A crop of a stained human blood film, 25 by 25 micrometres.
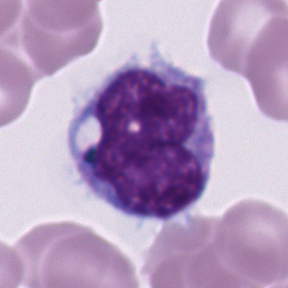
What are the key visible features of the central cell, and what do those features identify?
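Fine, hair-like projections fringe the cell edge, most visibly at the top. A right-side notch divides the nucleus into upper and lower lobes. Left of the nucleus lies one clear round vacuole, with a small dark blue-black dot at its lower edge. It is a monocyte.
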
